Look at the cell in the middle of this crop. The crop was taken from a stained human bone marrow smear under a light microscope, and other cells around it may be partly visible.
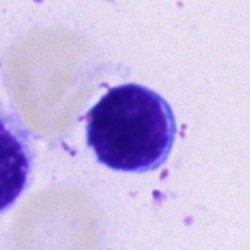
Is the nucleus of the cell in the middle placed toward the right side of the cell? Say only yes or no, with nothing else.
No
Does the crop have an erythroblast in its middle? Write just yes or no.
no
